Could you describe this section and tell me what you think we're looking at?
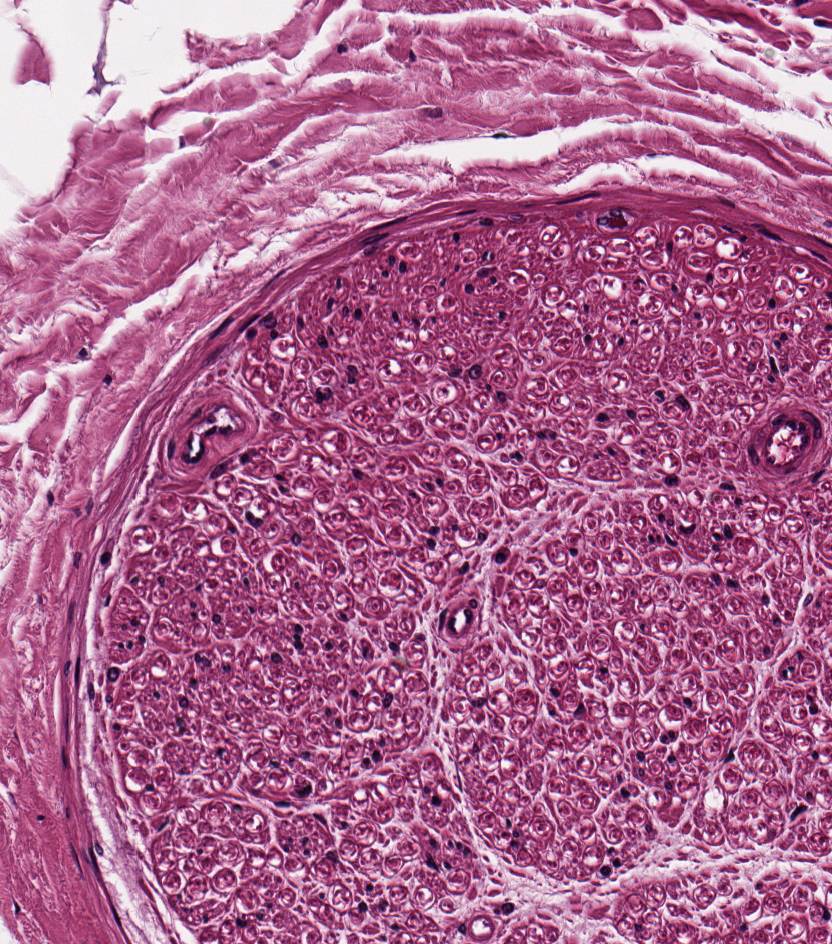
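I see a large rounded bundle filling most of the field, its curved border arching from top right round to bottom left. Inside, myelinated nerve fibres are packed in cross-section, each a small round profile: pale ring, central axon. A thin layered perineurium, flattened cells with elongated dark nuclei, wraps the edge. This is tibial nerve.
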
